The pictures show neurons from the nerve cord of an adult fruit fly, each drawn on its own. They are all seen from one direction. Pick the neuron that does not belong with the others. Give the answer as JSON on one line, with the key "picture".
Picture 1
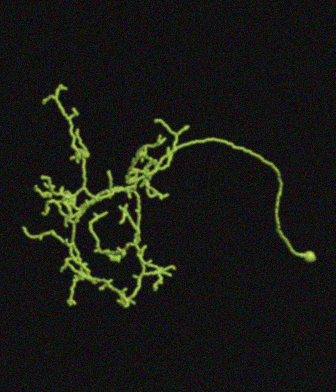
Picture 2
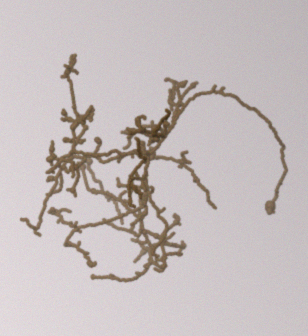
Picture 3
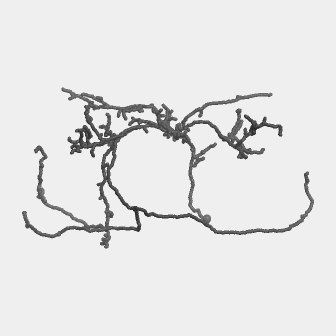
{"picture": 3}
